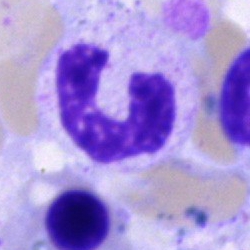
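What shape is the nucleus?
A horseshoe, opening upward.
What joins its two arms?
A broad band of nuclear material, not thin threads.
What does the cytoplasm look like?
Plentiful, pale lilac, with fine lilac granules throughout.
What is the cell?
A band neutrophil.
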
